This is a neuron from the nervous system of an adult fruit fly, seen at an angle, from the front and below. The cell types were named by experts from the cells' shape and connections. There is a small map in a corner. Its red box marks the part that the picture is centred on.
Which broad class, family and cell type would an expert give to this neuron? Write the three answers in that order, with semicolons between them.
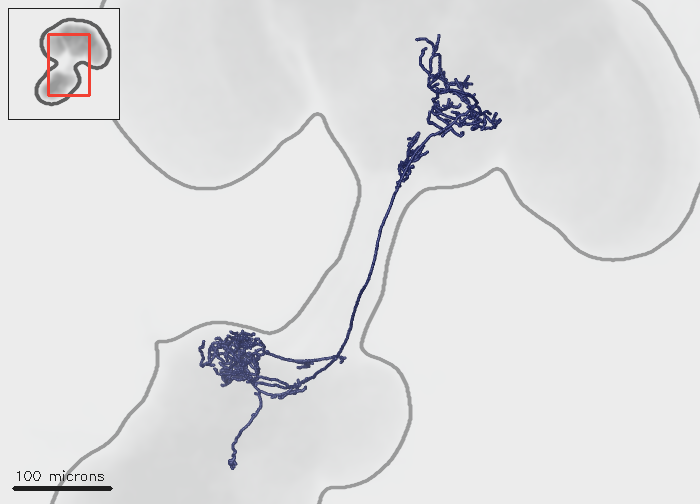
ascending neuron; hemilineage 06B; AN06B037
